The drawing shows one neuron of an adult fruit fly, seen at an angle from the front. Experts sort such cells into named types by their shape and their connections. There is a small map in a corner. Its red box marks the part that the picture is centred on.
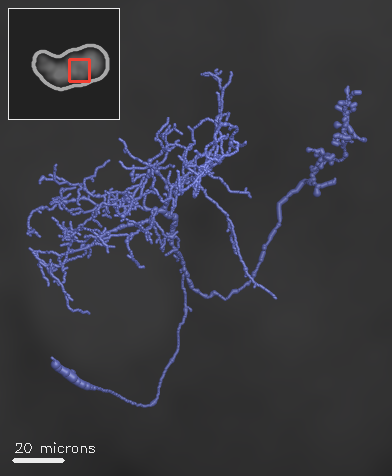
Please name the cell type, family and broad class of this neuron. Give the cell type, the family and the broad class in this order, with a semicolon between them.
PS336; hemilineage LB3; central-brain intrinsic neuron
